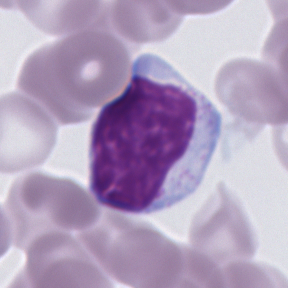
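Large granular lymphocyte at the centre; notice the outline is angular, not smoothly round. The nucleus is one unlobed mass sitting off-centre toward the left, and the cytoplasm wraps along its right side as a crescent.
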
